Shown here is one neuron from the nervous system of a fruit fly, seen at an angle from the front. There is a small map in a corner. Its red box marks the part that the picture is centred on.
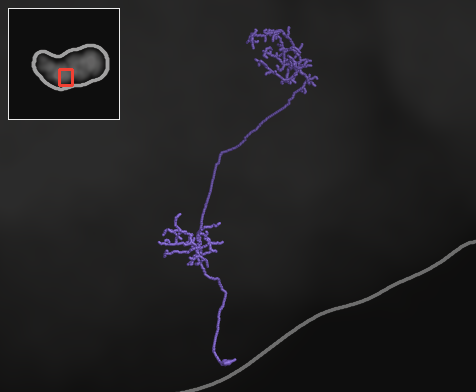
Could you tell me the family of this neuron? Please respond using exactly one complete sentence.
Under the family Tm is grouped this neuron.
